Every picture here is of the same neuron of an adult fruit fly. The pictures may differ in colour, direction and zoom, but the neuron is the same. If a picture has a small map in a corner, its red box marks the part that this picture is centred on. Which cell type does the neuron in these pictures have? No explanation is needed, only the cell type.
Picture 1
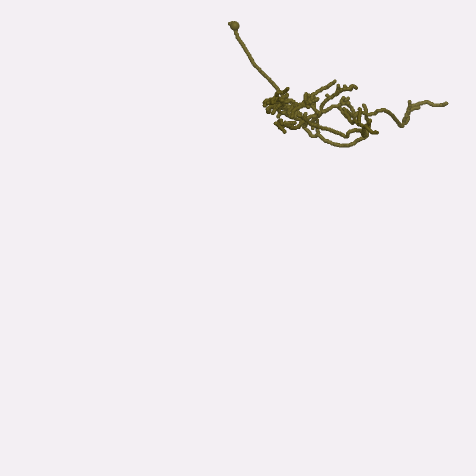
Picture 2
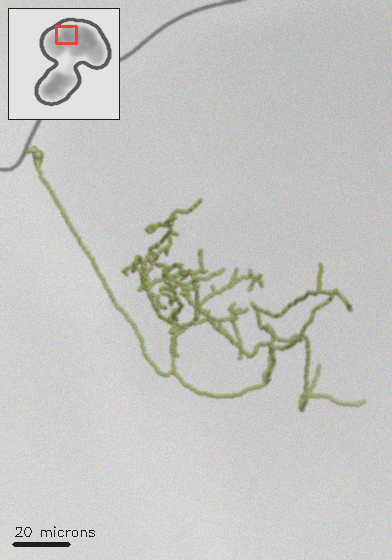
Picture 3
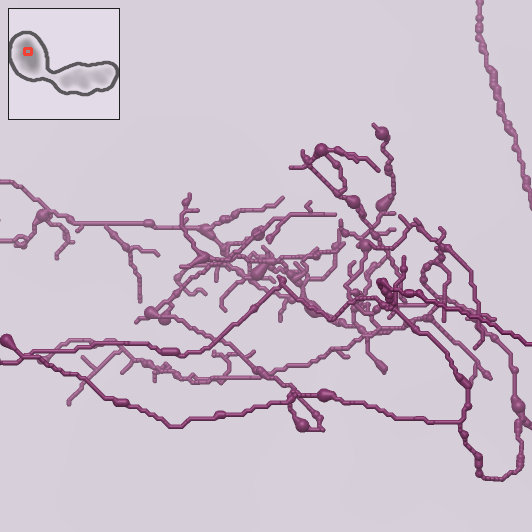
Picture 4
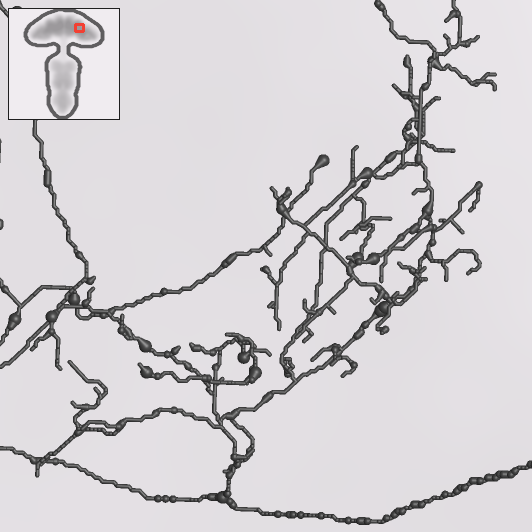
PVLP133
